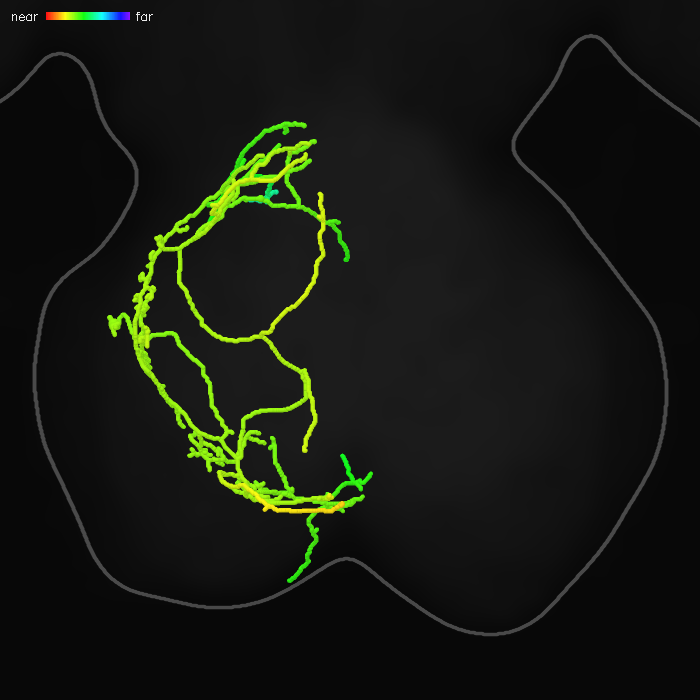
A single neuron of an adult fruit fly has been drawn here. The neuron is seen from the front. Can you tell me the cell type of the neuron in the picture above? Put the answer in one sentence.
The cell type is IN17A077.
